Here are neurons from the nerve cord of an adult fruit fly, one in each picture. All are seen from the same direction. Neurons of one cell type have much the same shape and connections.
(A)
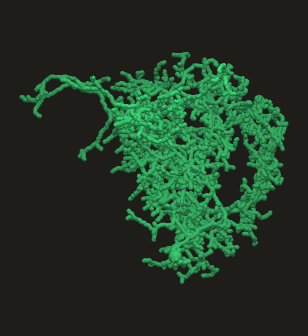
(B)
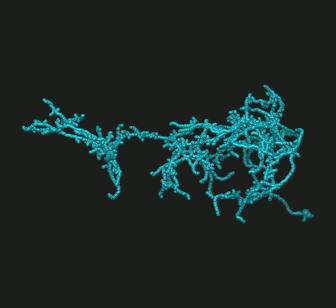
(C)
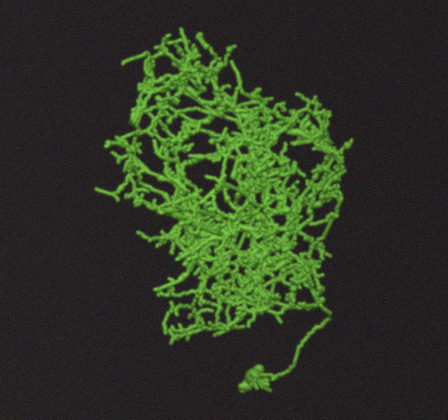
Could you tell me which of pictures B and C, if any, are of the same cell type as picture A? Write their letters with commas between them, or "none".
C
